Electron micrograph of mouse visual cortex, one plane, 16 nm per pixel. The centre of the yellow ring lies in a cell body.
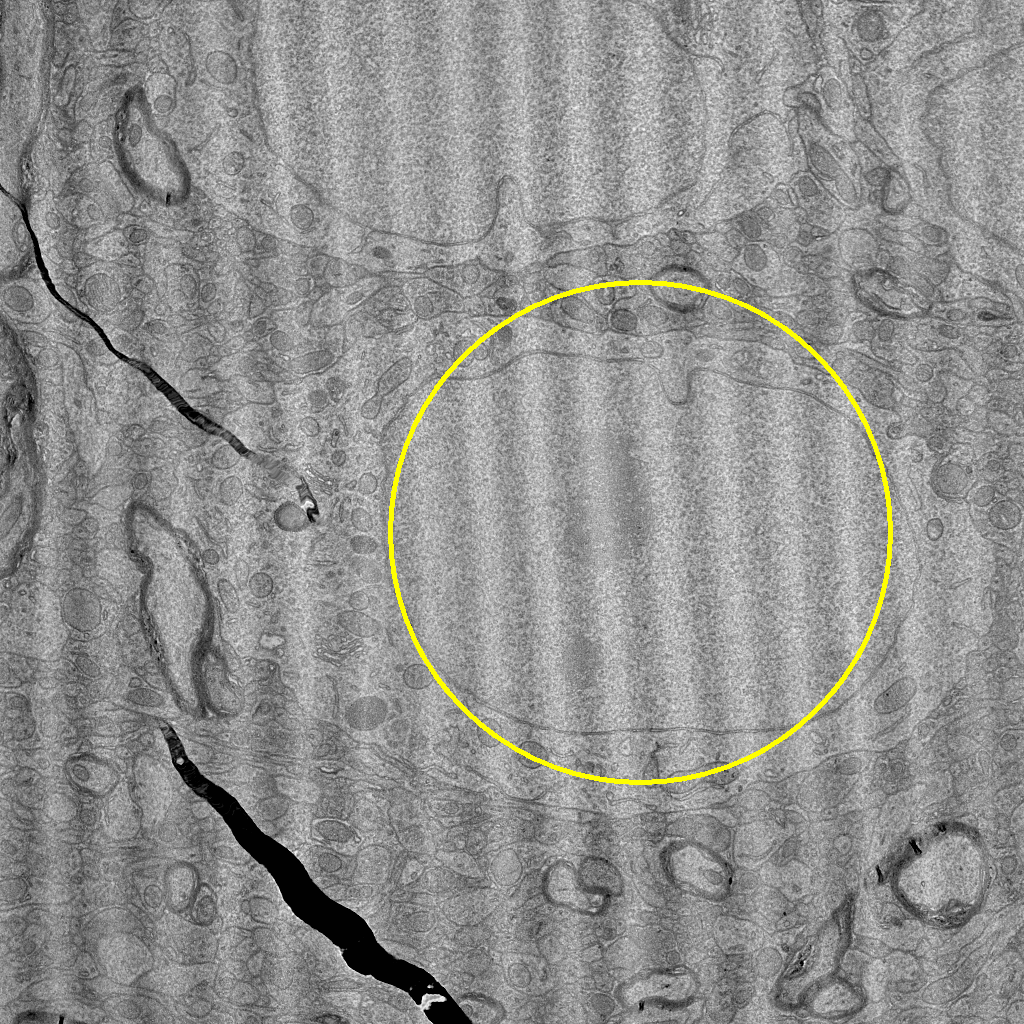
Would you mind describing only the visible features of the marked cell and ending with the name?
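Its nucleus is elongated horizontally, with upper and lower edges running roughly parallel. Midway along the upper edge sits a single small notch-like inward dip. No nucleolus shows. Small neuropil profiles containing mitochondria lie directly against the body above and below. This is an excitatory neuron.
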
